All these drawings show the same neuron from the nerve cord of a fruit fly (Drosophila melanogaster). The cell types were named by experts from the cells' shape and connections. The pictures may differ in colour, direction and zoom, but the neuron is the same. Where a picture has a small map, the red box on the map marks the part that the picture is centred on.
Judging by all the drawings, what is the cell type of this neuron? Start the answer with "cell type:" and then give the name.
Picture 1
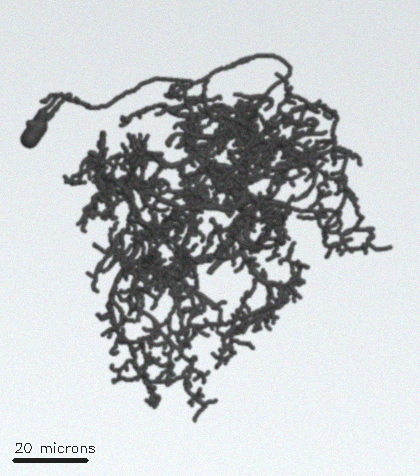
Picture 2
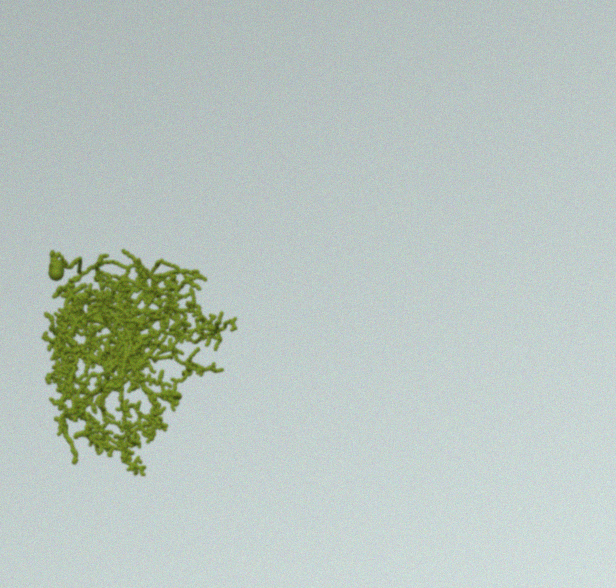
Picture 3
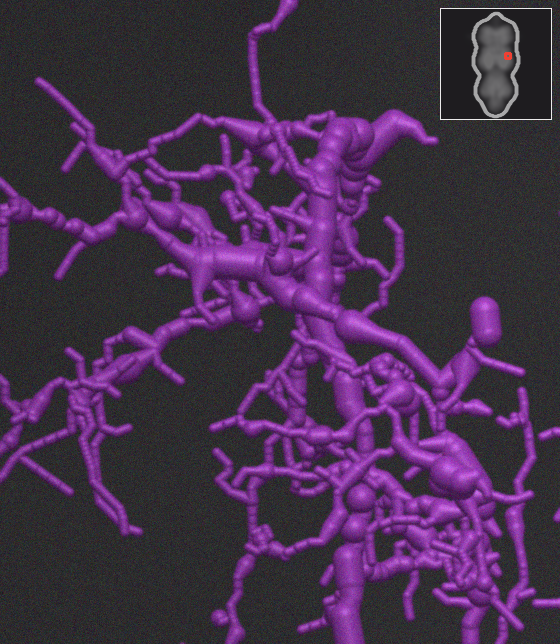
cell type: IN19A016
